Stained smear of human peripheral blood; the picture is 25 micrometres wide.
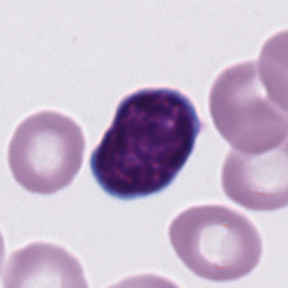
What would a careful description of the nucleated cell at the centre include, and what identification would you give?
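The nucleus forms a single, undivided mass, and no nucleolus can be made out within it. The visible cytoplasm is blue and shows no granules. This cell is a typical lymphocyte.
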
